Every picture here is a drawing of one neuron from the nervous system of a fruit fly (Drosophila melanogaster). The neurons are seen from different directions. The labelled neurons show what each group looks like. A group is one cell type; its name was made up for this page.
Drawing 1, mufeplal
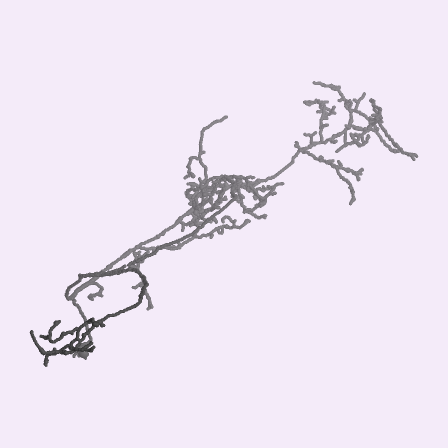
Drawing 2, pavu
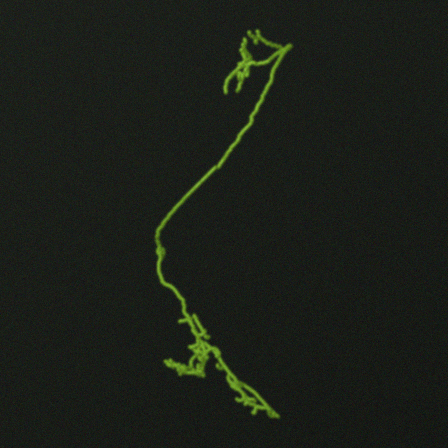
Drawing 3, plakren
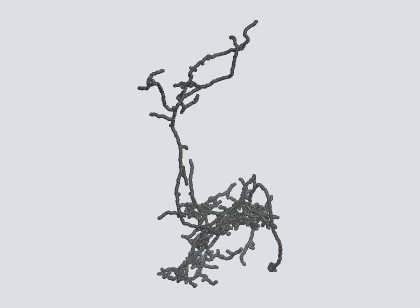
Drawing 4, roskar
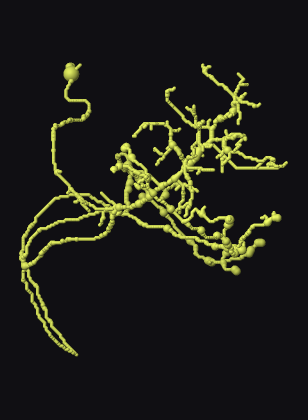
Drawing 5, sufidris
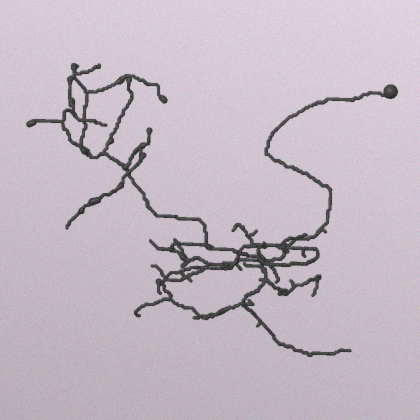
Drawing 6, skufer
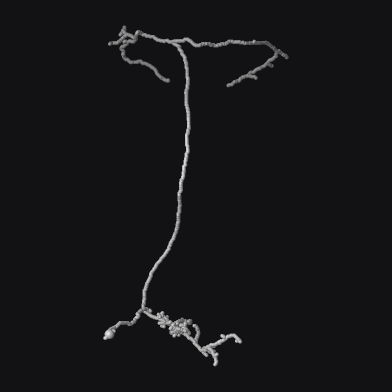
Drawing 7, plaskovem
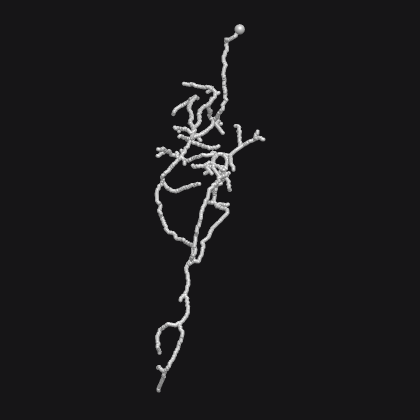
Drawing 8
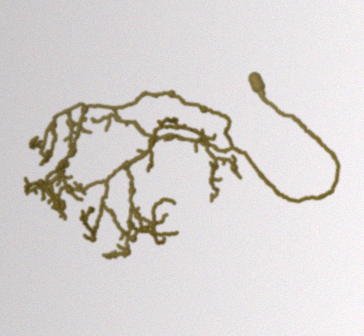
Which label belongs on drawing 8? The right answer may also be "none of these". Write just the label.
none of these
